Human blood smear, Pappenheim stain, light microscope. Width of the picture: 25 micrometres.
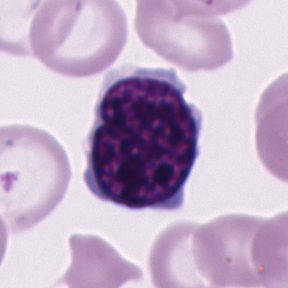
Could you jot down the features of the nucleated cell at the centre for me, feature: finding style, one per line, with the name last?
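Cytoplasm: pale bluish-grey
Nuclear outline: oval, with a shallow notch on the left side
Nuclear size: about 11 by 9 micrometres
Nuclear share of cell area: about 80%
Chromatin: coarse and clumped, with paler gaps between the clumps
Darkest clumps: lower half of the nucleus
Name: normoblast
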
